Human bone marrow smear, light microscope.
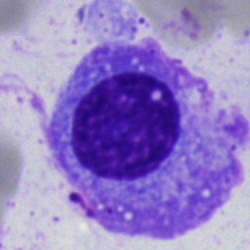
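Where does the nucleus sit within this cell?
Off-centre, toward the upper left, leaving more cytoplasm below and to the right.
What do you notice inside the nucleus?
One small, clear, round spot in its upper right part.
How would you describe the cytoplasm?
Abundant and blue-violet, with several small clear vacuoles scattered through it.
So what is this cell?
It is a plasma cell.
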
